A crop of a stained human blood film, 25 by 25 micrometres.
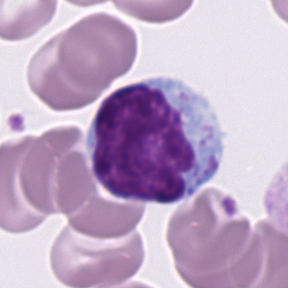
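Large granular lymphocyte, stained peripheral blood smear. The nucleus of this large granular lymphocyte, about 11 by 9 micrometres, sits off-centre toward the left. Pale blue cytoplasm forms a crescent that is widest on the right and contains a few scattered purple granules.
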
